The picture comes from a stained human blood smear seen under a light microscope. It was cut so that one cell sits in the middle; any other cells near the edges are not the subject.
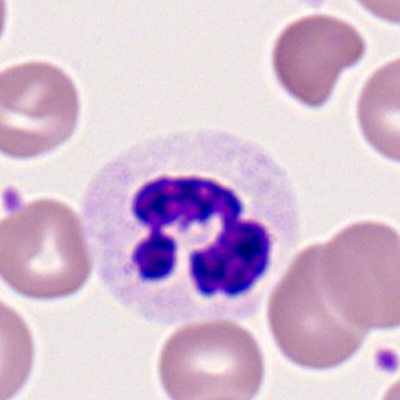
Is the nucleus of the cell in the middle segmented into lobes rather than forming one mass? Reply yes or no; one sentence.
Yes, the nucleus has been split into separate lobes or segments.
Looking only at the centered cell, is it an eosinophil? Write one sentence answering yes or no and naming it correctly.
No, the central cell is counted as a segmented neutrophil instead of an eosinophil.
